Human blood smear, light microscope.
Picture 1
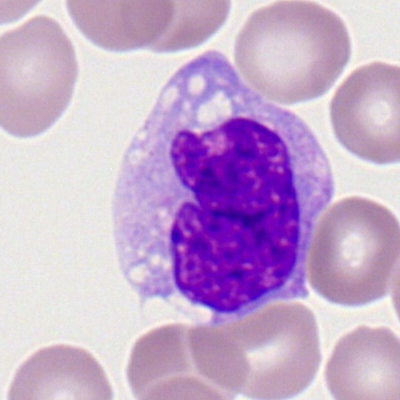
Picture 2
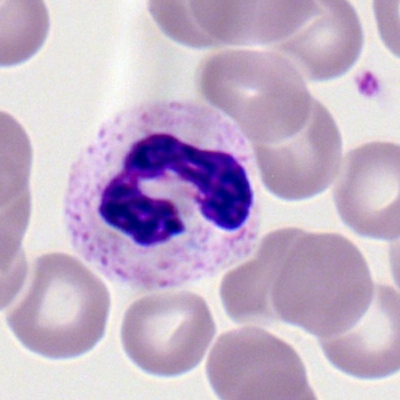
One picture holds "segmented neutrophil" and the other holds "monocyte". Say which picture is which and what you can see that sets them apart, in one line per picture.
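Picture 1: monocyte. A cluster of small clear vacuoles lies in the cytoplasm above the nucleus.
Picture 2: segmented neutrophil. No vacuoles are seen in the cytoplasm.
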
